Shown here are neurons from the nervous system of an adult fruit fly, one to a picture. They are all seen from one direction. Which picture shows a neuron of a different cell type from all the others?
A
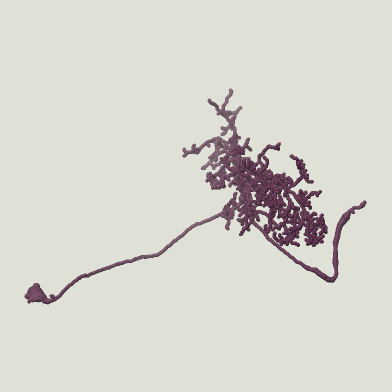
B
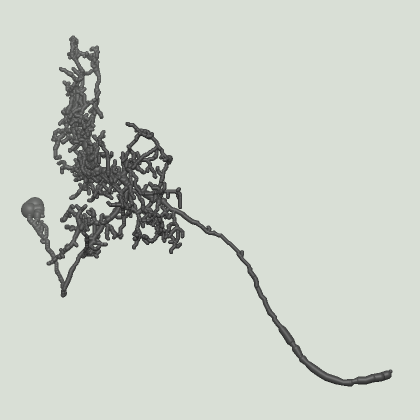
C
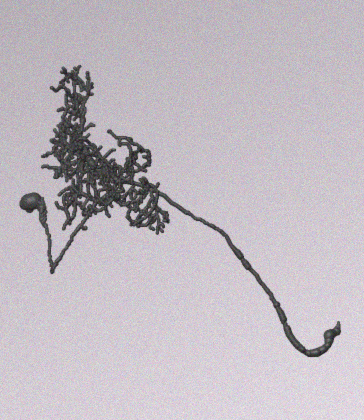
A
